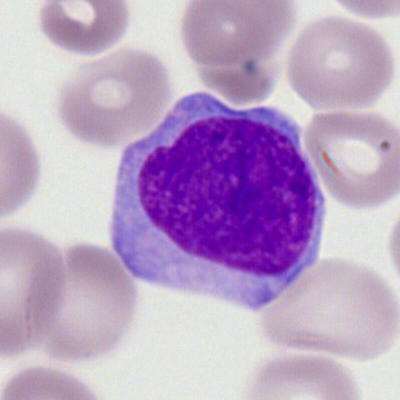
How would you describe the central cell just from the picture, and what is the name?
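The cell has an irregular outline with several angular corners. Its nucleus lies off-centre, toward the upper right. The rim of cytoplasm is widest on the lower left side of the nucleus, and no granules are visible in it. The cell is a myeloblast.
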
